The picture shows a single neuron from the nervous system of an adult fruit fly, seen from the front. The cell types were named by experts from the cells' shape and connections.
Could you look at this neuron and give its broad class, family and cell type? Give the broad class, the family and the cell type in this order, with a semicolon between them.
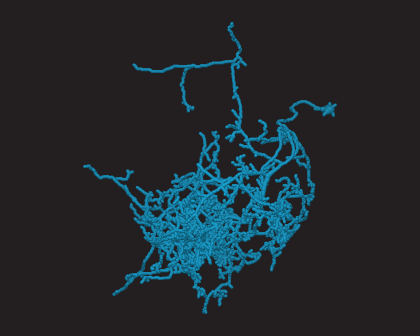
central-brain intrinsic neuron; hemilineage VLPl2_medial; AVLP437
